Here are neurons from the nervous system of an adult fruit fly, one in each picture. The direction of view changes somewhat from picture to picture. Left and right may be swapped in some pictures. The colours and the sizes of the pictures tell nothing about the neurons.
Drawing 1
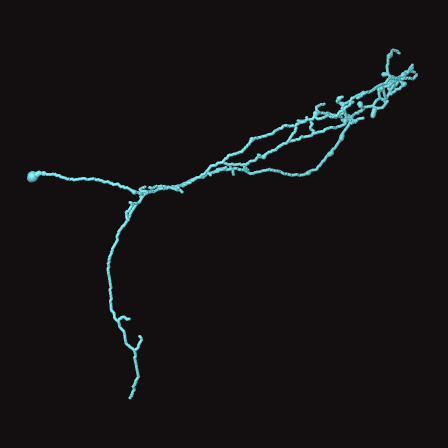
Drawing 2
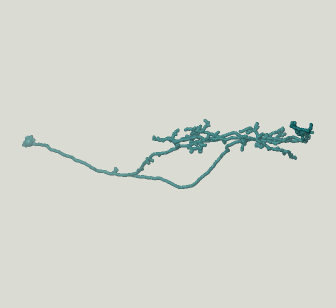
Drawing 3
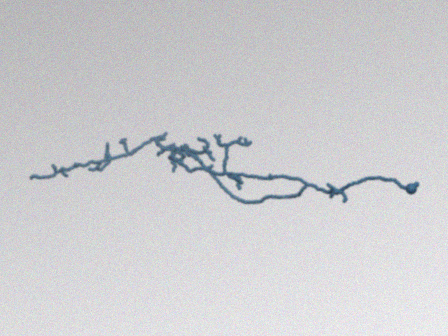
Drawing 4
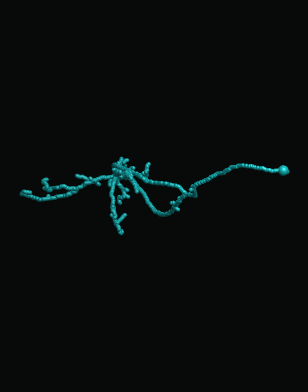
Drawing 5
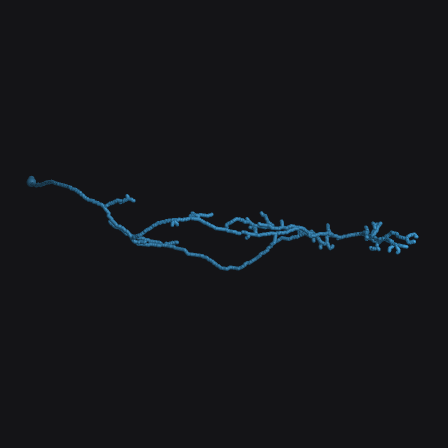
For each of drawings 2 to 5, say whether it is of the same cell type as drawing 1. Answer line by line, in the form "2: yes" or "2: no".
2: no
3: no
4: no
5: no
